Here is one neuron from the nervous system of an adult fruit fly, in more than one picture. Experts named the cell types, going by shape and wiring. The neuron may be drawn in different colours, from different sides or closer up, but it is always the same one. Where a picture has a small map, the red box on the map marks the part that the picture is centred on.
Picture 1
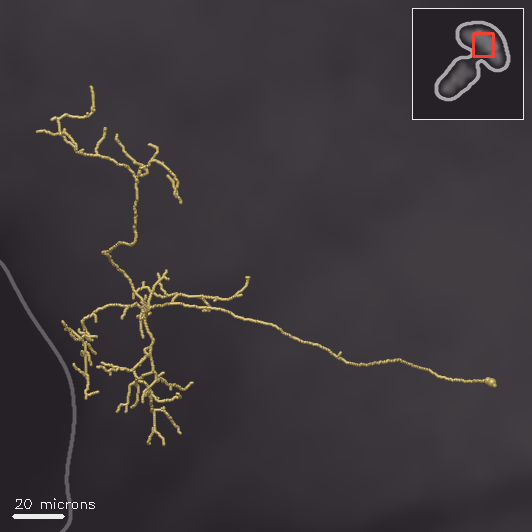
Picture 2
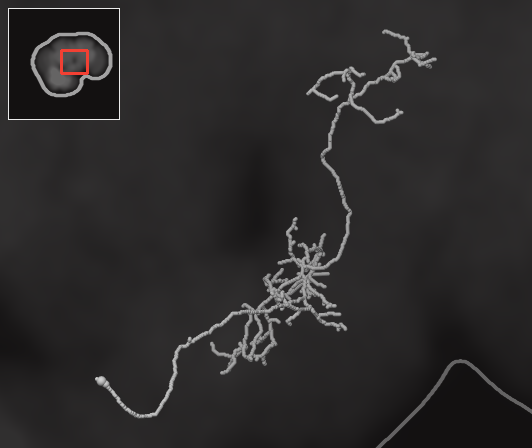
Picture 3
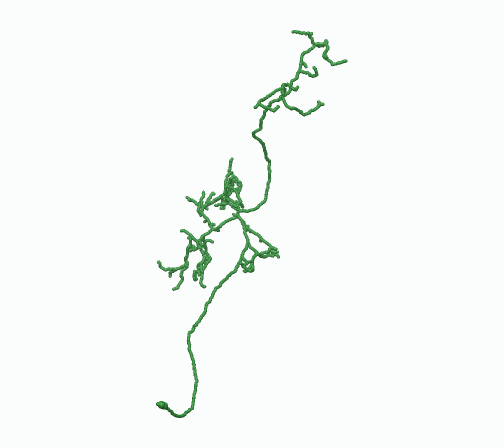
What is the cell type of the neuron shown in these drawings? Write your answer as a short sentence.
The cell type is GNG662.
